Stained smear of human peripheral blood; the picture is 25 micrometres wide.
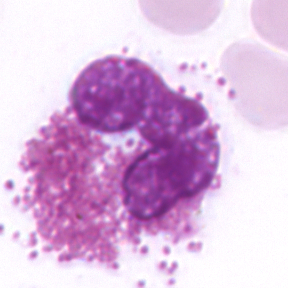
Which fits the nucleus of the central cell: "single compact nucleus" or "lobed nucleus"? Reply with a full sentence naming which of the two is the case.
The cell's nucleus is segmented into two or more lobes.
